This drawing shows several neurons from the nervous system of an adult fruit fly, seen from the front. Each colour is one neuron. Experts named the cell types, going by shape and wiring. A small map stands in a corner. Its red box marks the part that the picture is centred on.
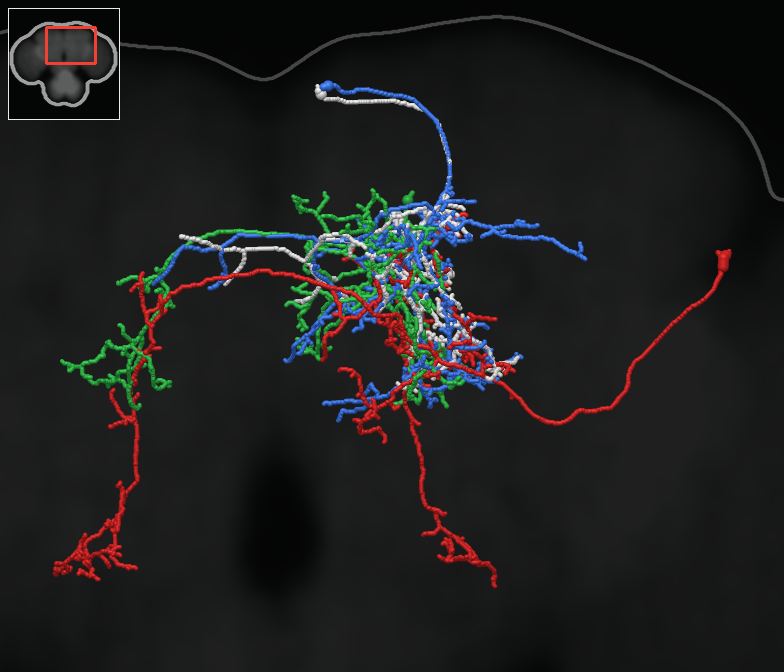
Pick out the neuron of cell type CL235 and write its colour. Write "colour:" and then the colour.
colour: green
